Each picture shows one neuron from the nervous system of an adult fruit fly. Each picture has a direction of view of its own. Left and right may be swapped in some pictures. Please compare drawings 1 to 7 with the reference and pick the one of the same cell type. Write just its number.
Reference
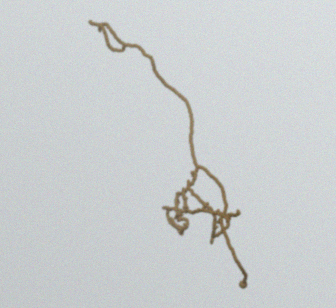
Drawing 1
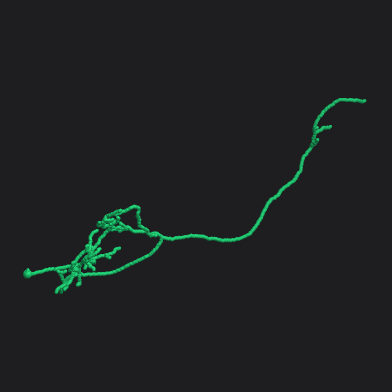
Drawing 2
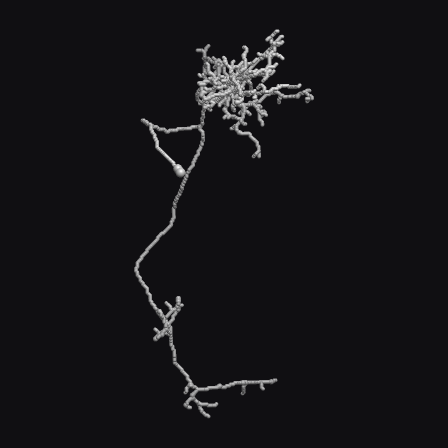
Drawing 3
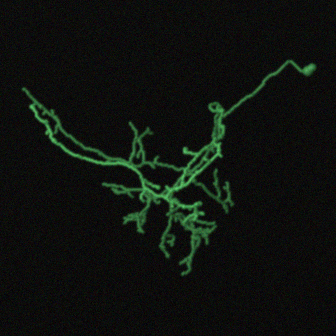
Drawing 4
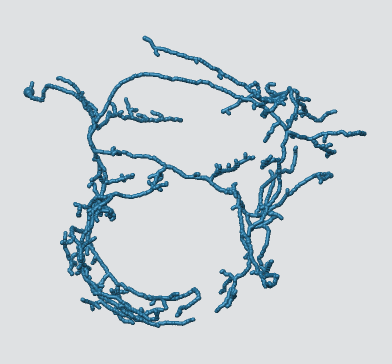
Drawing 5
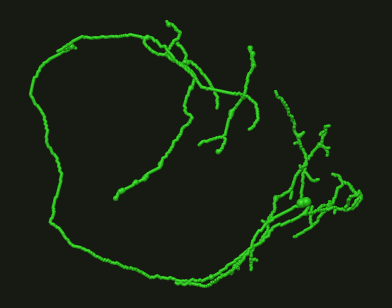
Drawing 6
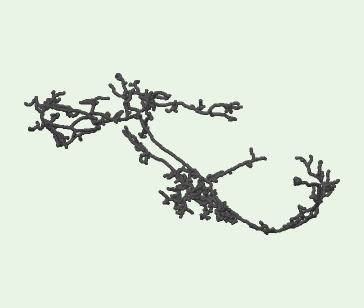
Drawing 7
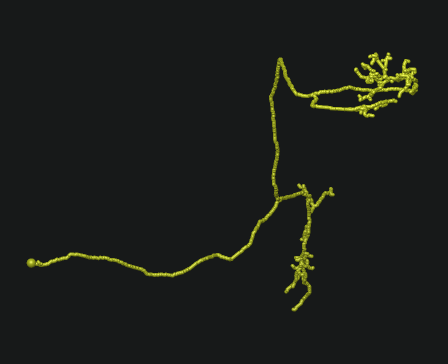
1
